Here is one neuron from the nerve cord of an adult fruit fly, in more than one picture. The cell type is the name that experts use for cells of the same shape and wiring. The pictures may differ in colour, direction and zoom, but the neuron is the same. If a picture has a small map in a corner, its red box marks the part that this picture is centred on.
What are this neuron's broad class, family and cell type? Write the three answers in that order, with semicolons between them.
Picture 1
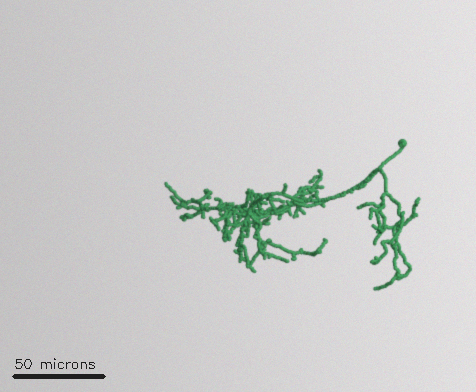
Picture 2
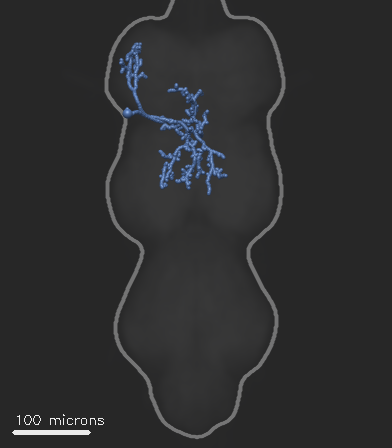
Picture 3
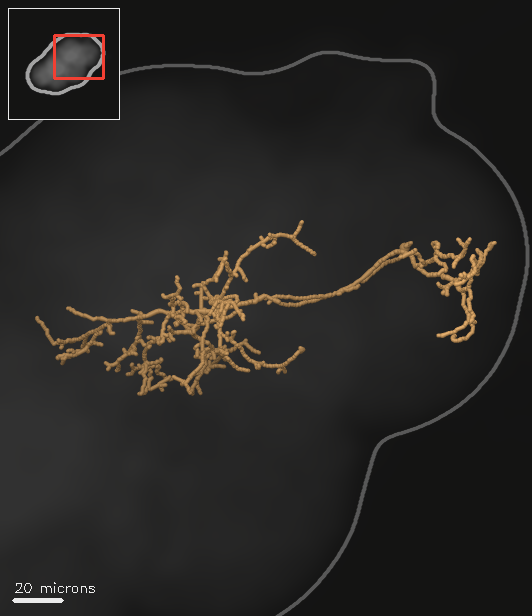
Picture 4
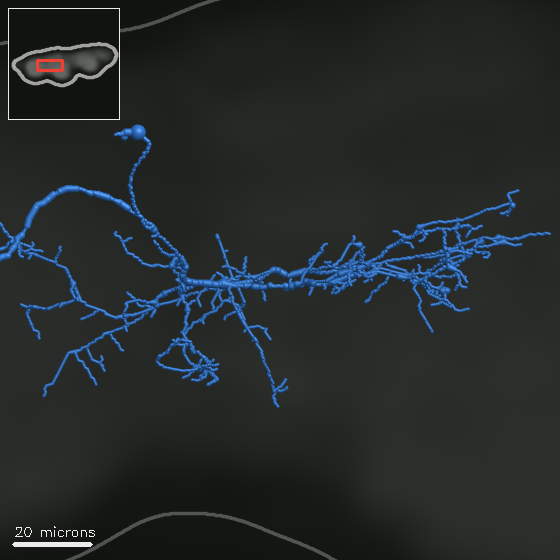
nerve-cord intrinsic neuron; hemilineage 11A; GFC4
